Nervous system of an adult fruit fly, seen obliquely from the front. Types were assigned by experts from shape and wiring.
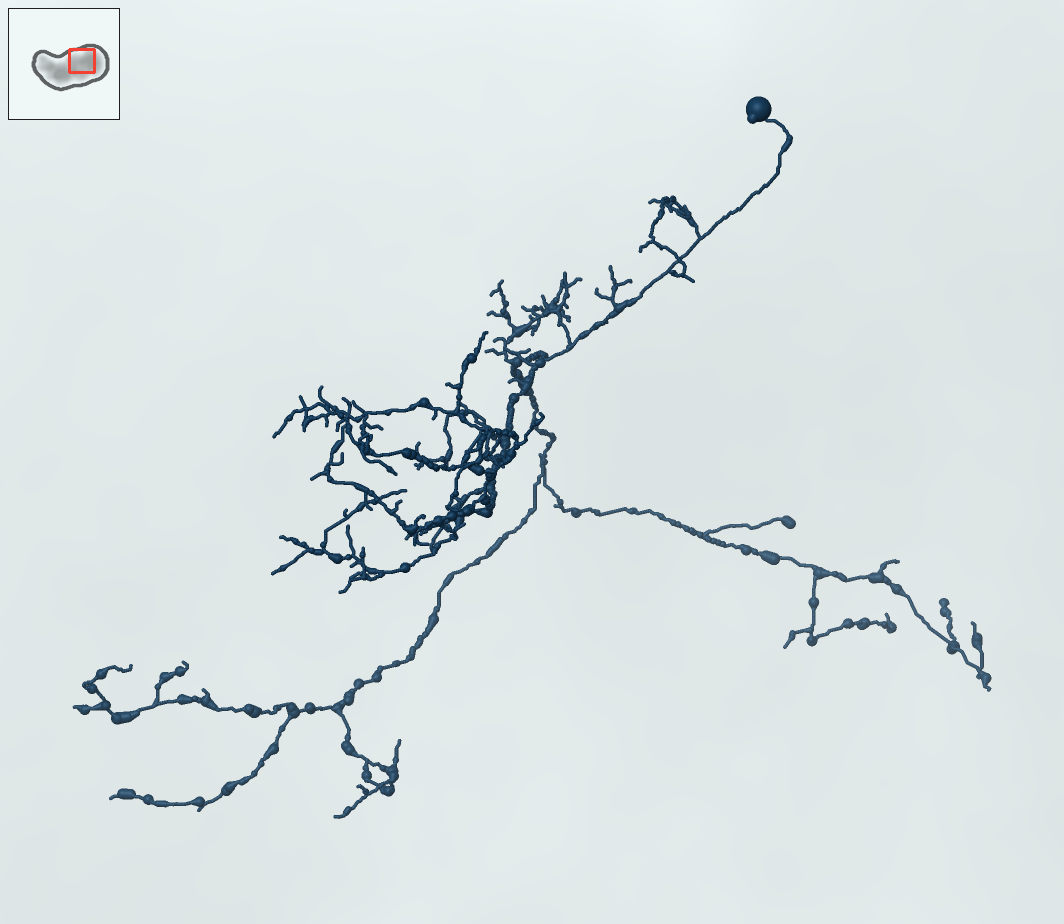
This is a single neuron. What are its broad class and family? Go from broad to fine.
central-brain intrinsic neuron; hemilineage SMPad2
